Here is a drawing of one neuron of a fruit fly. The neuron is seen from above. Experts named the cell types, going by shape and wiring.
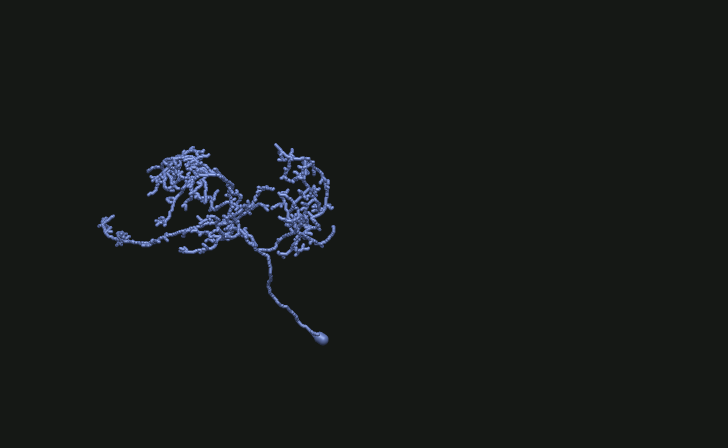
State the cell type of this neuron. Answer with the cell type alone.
SMP389_a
